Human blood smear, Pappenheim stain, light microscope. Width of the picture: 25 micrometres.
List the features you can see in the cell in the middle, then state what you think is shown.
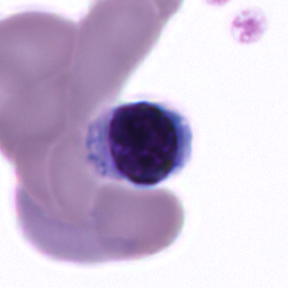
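Size comes first: about 9 by 8 micrometres. The nucleus fills most of the cell and lies toward its right side, and its chromatin is dark purple and coarsely clumped. The cytoplasm is widest on the left side, and that left part contains several small clear spots. This is a plasma cell.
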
